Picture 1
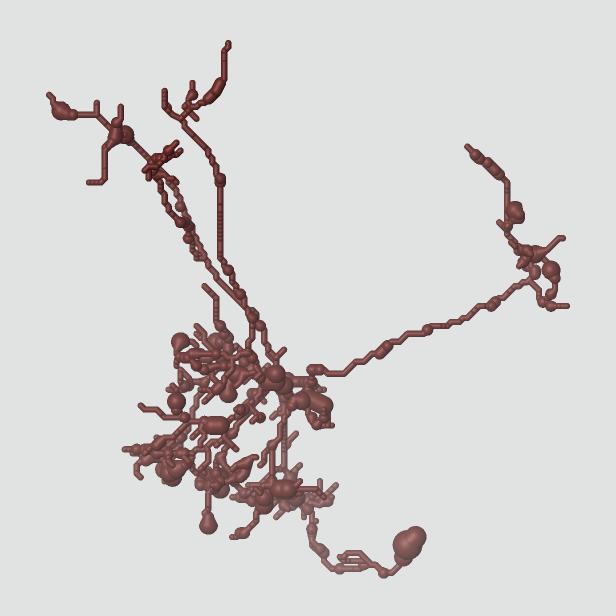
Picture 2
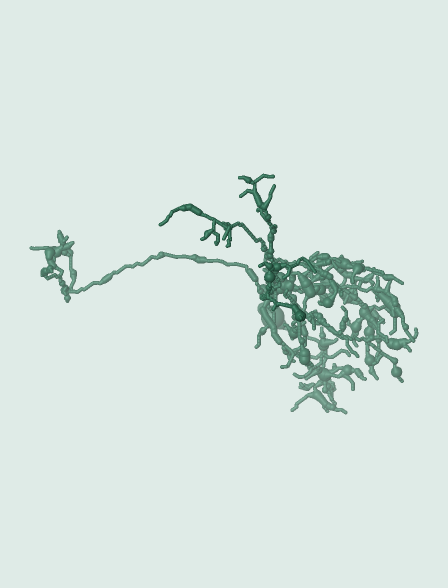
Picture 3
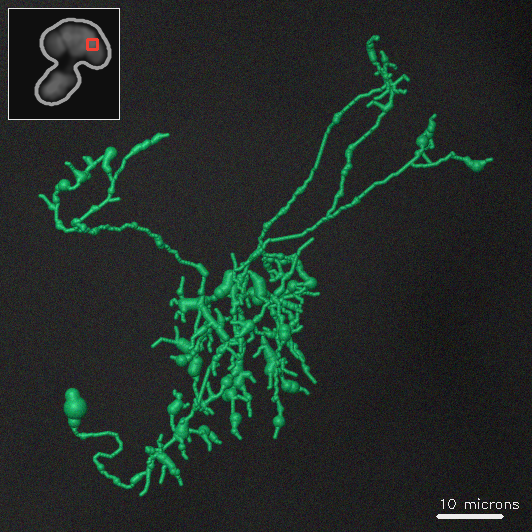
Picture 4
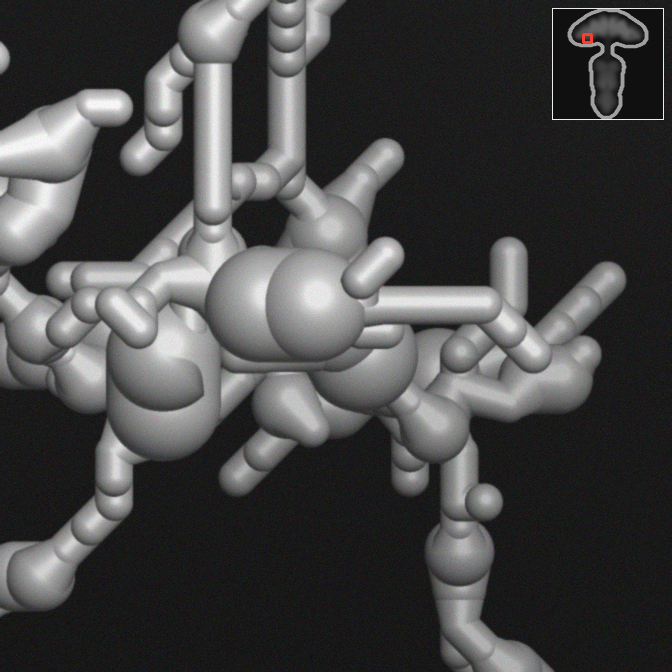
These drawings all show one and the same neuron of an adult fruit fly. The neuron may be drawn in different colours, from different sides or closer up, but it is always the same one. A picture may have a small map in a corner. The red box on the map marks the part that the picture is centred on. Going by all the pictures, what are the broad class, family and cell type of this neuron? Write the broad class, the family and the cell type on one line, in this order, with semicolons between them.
optic-lobe intrinsic neuron; Y; Y11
